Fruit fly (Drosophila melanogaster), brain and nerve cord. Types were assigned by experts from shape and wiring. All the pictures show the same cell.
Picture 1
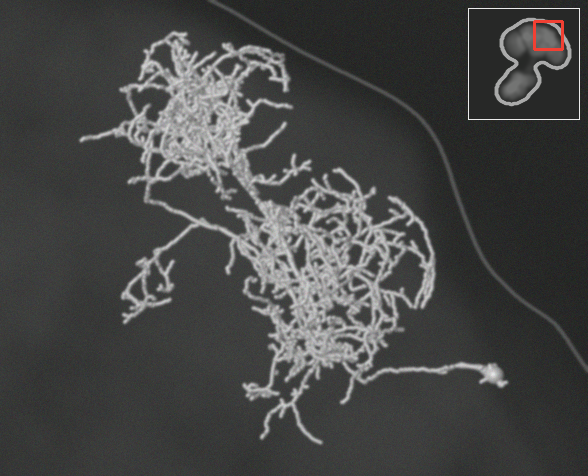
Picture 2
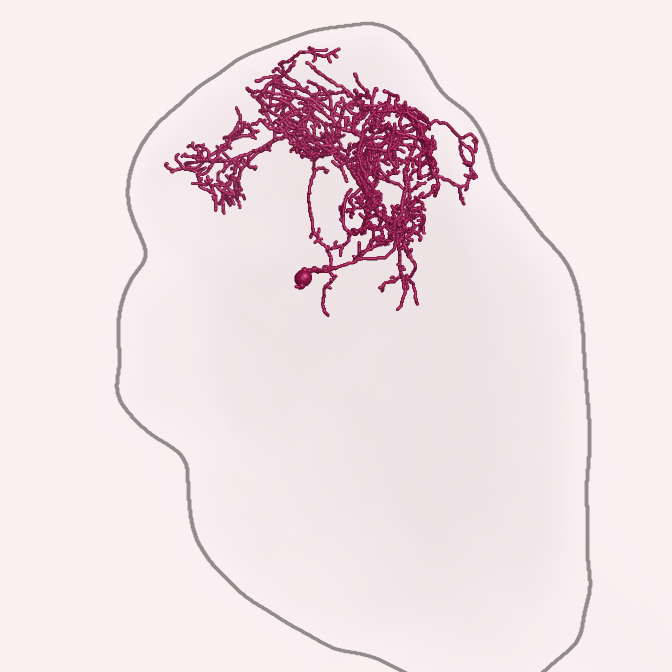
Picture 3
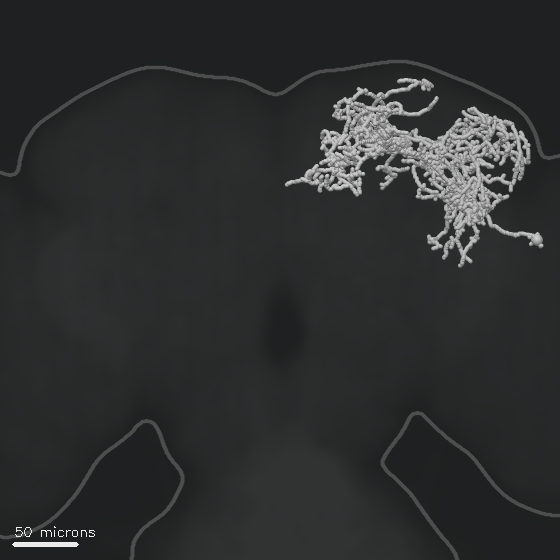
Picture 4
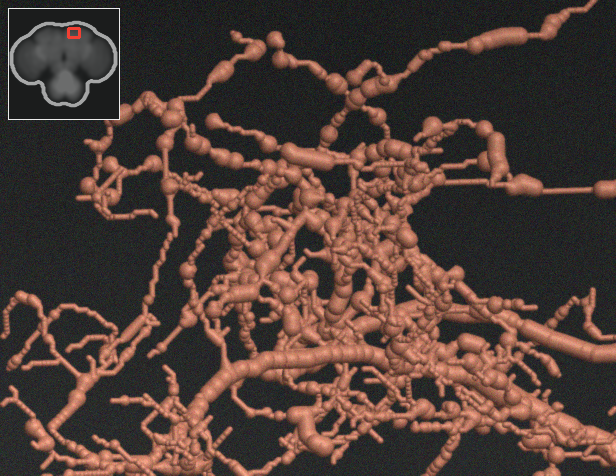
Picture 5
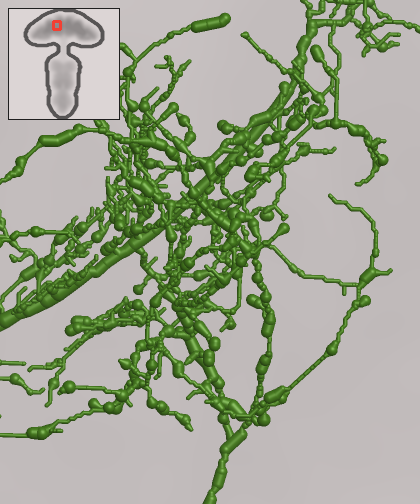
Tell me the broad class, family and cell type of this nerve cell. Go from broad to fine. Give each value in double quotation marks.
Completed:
"central-brain intrinsic neuron", "LHCENT", "LHCENT8"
